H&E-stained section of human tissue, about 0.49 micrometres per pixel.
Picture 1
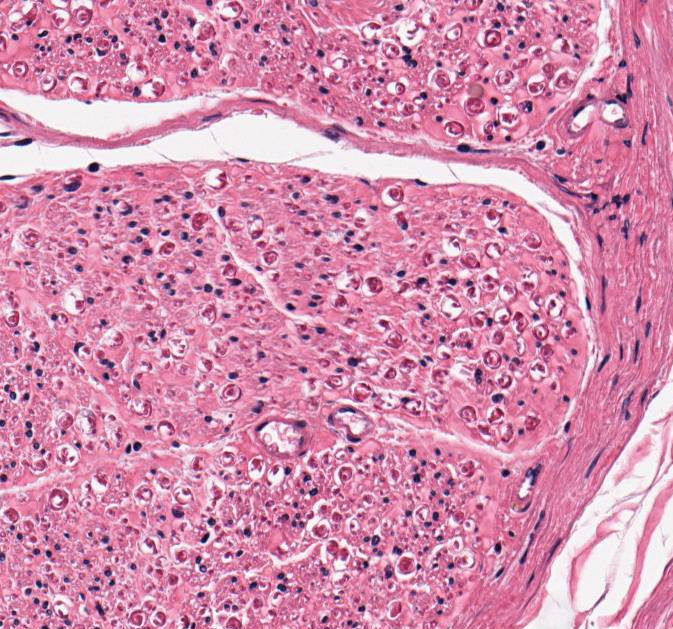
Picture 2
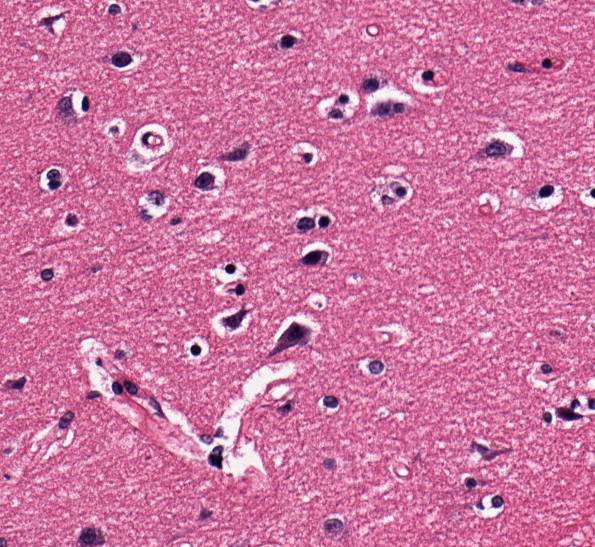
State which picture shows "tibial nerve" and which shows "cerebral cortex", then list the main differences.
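The tibial nerve is picture 1; the cerebral cortex is picture 2. The nerve's compartments are full of round clear vacuoles, most holding a single pink globule, with small dark round to oval nuclei spread fairly evenly between them. Each compartment has a thin layered sheath of pink fibres with flattened, elongated nuclei along it, and there are no fat cells anywhere. In the cortex, the background between cells is a uniform, finely granular-fibrillary pink matrix. Most of its nuclei are small, round and dark, many inside clear empty halos, and just below centre there's a triangular cell body with purple cytoplasm tapering to a point.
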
